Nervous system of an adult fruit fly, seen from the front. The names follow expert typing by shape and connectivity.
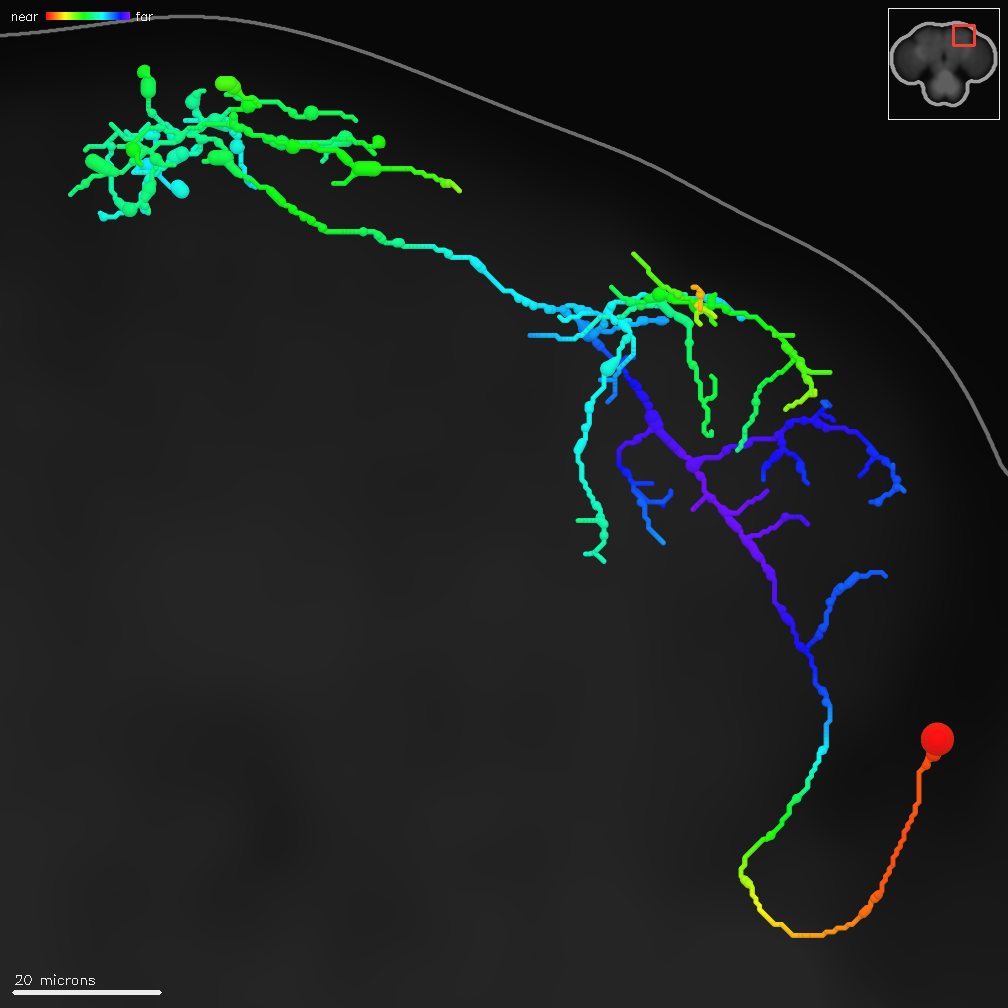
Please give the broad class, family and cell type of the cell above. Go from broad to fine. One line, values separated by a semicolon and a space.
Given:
central-brain intrinsic neuron; hemilineage LHa3; CB2467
